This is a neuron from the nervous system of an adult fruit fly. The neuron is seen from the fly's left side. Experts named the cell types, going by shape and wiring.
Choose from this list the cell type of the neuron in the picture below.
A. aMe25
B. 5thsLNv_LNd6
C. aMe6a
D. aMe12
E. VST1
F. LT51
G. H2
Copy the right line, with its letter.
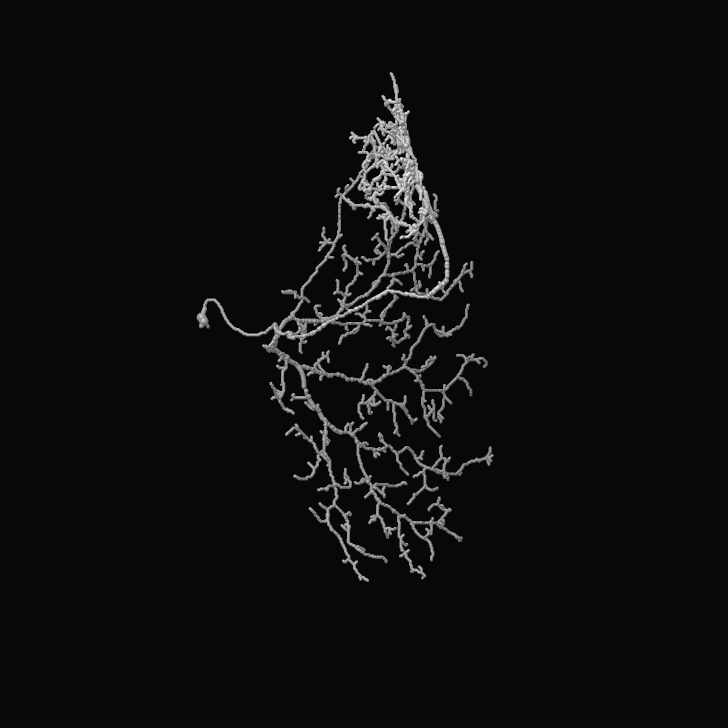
A. aMe25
